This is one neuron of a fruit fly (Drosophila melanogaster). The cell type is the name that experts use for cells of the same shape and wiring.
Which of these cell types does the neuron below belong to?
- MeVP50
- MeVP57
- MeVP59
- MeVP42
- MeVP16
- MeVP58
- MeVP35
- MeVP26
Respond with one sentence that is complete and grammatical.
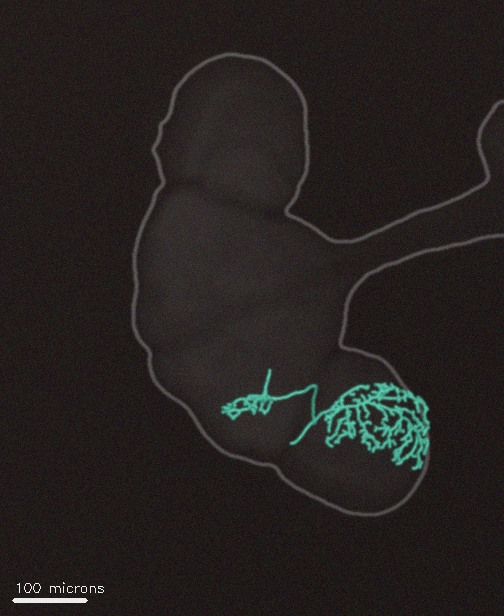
So far as cell type goes, this neuron is MeVP42.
